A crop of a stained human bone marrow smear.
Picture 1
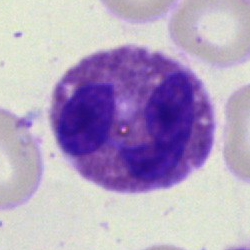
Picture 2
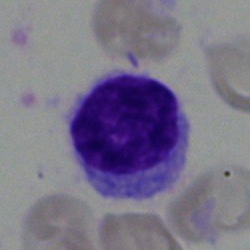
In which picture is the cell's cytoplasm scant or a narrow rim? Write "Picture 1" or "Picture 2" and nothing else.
Picture 2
